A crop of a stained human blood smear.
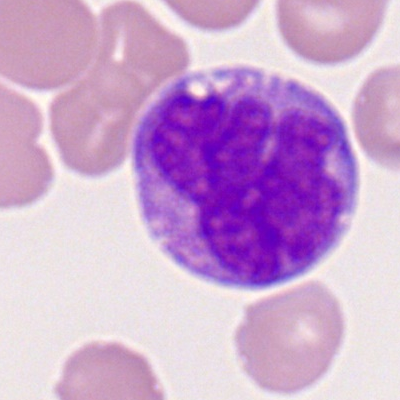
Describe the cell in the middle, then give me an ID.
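The nucleus, which occupies most of the cell, is folded into several overlapping lobes. Its chromatin is clumped into dark patches separated by paler areas. The surrounding cytoplasm is pale lilac-blue. This is a monocyte.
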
